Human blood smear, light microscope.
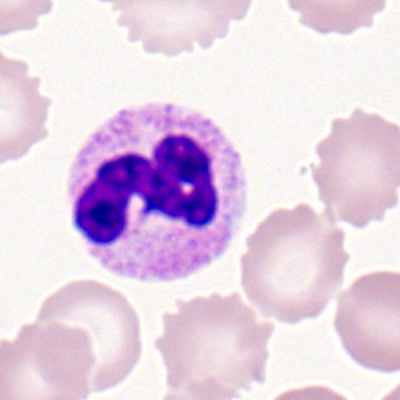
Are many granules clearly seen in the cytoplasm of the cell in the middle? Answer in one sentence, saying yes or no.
Yes, granules are visible in large numbers in its cytoplasm.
